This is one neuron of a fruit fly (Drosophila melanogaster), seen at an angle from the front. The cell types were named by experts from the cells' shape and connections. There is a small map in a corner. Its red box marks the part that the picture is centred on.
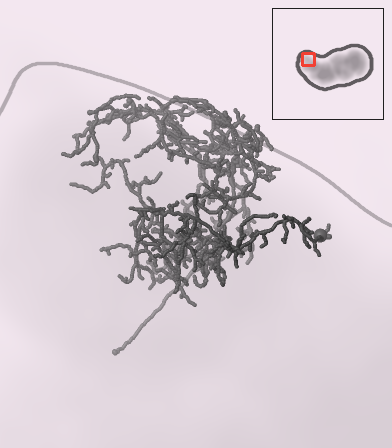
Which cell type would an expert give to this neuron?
INXXX474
